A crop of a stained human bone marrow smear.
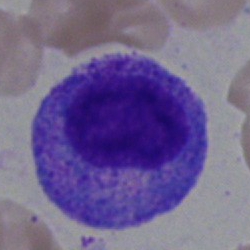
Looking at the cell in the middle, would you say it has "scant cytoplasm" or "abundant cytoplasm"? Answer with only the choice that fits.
Abundant cytoplasm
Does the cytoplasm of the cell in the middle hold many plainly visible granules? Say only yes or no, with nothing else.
Yes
